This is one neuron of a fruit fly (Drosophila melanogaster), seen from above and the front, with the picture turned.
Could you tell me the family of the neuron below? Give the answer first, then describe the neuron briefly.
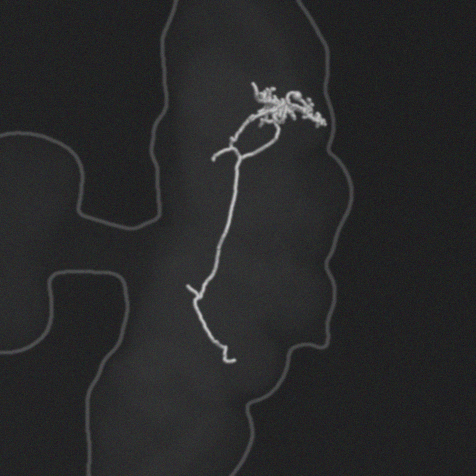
Its family is hemilineage VLPl&d1_dorsal. It is a central-brain intrinsic neuron. Its cell body lies at the top of the picture. In this view it is taller than it is wide.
